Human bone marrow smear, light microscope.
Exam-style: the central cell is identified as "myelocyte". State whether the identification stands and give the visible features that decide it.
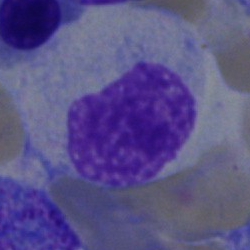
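No nucleolus stands out in the nucleus, and I can't pick out any distinct coloured granules in the cytoplasm.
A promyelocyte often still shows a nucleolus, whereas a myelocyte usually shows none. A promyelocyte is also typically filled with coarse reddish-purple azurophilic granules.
So myelocyte fits here, and promyelocyte doesn't. Beyond that, the nucleus sits below the centre of the cell, leaving more cytoplasm above it, and the cytoplasm is abundant, covering more area than the nucleus. That cytoplasm is pale greyish-blue, inside a broad, rounded outline.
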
